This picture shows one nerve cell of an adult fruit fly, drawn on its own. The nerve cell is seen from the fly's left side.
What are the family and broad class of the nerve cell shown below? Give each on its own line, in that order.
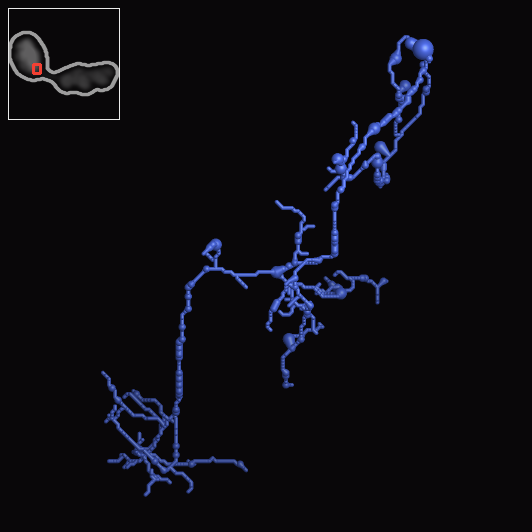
LpMe
optic-lobe intrinsic neuron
